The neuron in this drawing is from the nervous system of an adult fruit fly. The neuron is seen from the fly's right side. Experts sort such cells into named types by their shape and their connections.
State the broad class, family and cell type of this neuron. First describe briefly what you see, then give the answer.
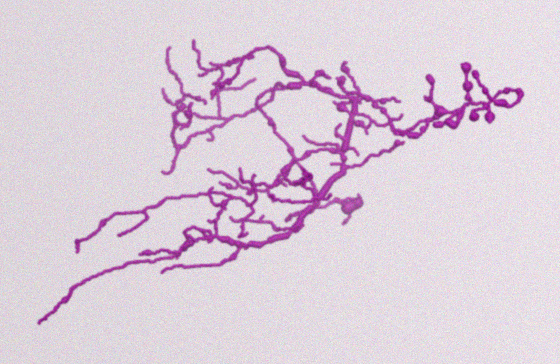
The cell body is in the middle of the picture. The picture shows dozens of branch ends. It is a central-brain intrinsic neuron. The family is hemilineage WEDa1. It is of cell type CB1065.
